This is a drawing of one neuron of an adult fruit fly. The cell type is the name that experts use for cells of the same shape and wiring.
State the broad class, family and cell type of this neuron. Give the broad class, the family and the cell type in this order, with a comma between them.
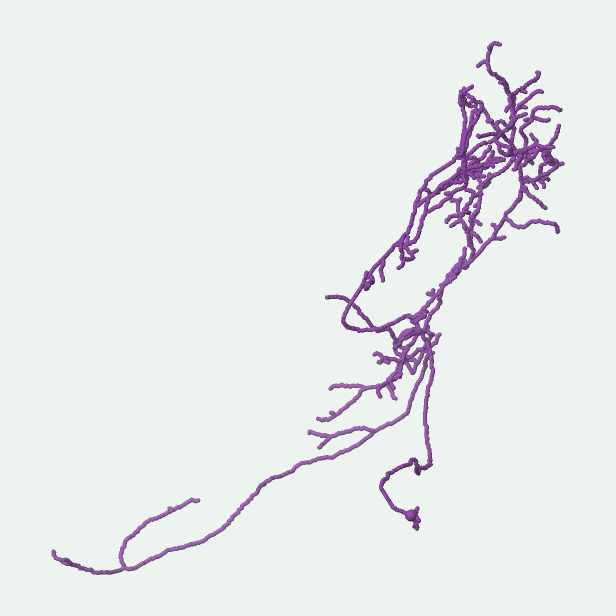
central-brain intrinsic neuron, hemilineage DM4_dorsal, pC1_7b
